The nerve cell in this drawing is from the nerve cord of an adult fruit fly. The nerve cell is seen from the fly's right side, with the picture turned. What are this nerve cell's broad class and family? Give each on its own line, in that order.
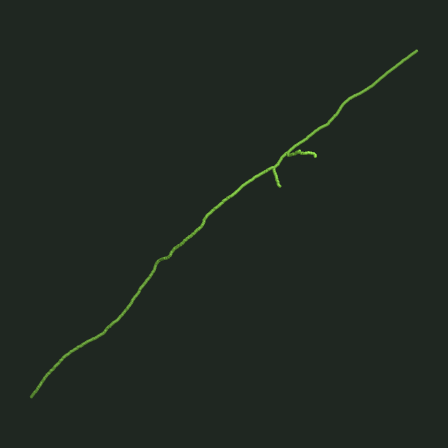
sensory neuron ascending to the brain
class mechanosensory proprioceptive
